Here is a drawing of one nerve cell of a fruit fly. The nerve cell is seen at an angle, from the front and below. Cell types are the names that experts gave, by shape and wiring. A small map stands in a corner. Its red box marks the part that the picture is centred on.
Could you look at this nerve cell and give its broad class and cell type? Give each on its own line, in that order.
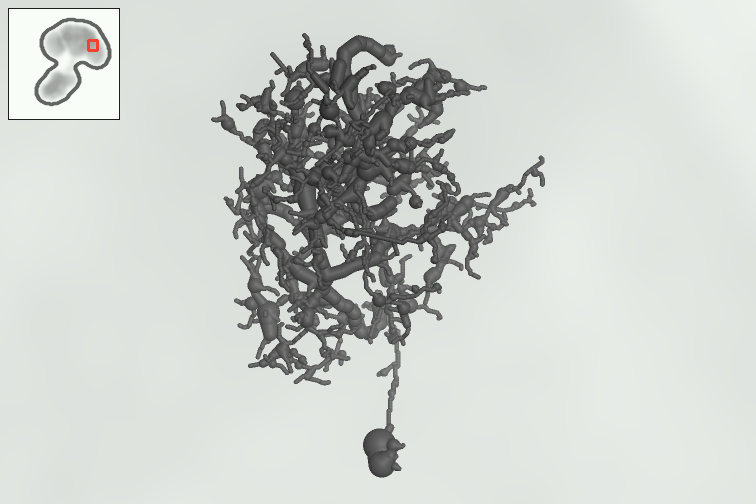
central-brain intrinsic neuron
AVLP352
